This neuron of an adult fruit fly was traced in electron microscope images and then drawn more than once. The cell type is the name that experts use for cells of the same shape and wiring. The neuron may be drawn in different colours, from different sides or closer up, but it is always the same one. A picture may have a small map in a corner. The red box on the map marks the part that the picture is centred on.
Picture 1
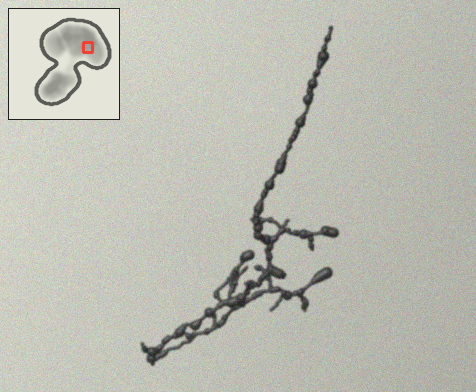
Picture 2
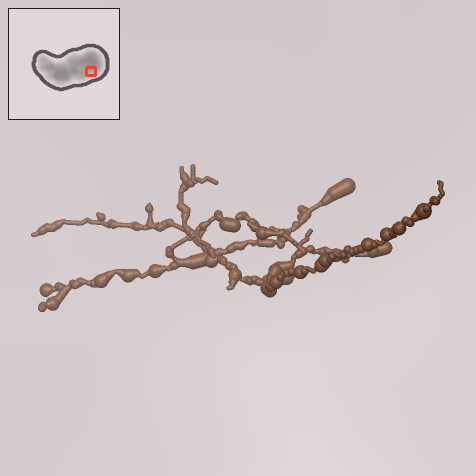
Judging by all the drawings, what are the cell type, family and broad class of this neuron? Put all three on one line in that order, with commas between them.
JO-mz, class mechanosensory, sensory neuron entering the brain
